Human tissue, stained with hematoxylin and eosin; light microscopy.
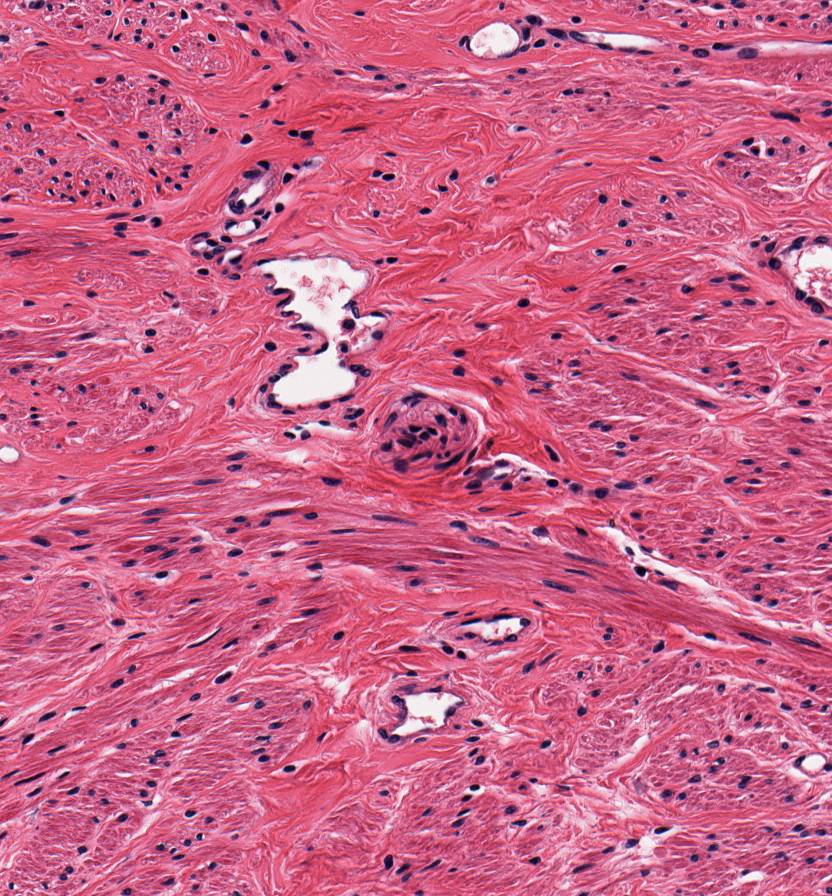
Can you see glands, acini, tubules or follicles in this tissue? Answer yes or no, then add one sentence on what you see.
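No. No epithelium or glands are present anywhere in the field.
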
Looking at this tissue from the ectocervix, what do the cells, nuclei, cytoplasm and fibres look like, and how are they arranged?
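Smooth muscle bundles separated by bands of dense pink collagen. Upper part and edges: many bundles cut across, stippled pink cytoplasm, scattered round nuclei. Largest vessel just above and left of centre: irregular, dilated, thin-walled channel containing pale pink material. Just below and right of it: small round vessel, wall formed by tightly packed concentric nuclei.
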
